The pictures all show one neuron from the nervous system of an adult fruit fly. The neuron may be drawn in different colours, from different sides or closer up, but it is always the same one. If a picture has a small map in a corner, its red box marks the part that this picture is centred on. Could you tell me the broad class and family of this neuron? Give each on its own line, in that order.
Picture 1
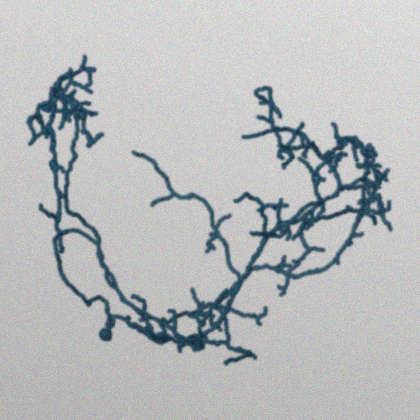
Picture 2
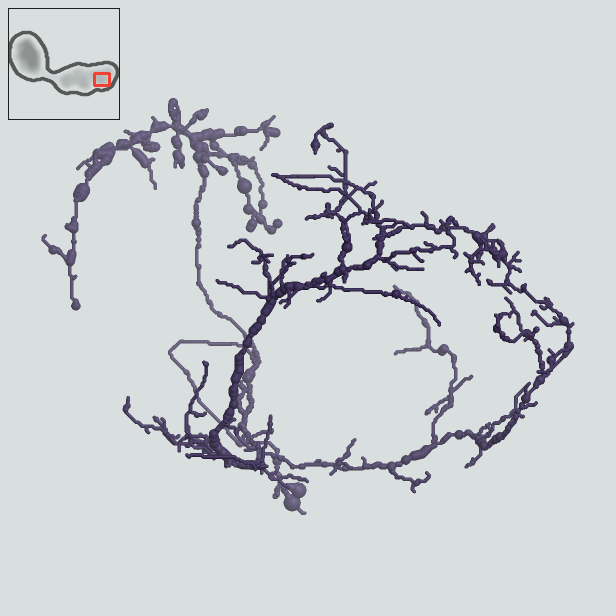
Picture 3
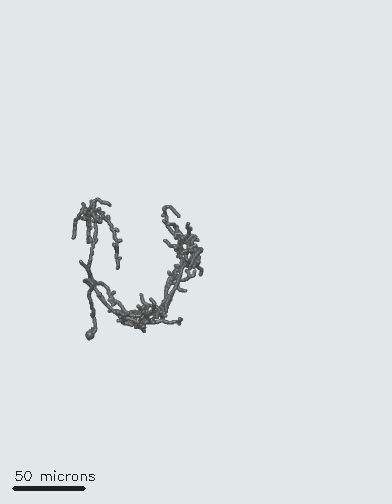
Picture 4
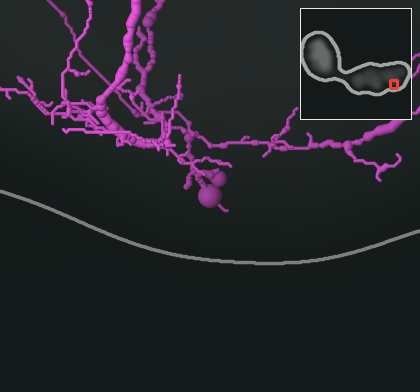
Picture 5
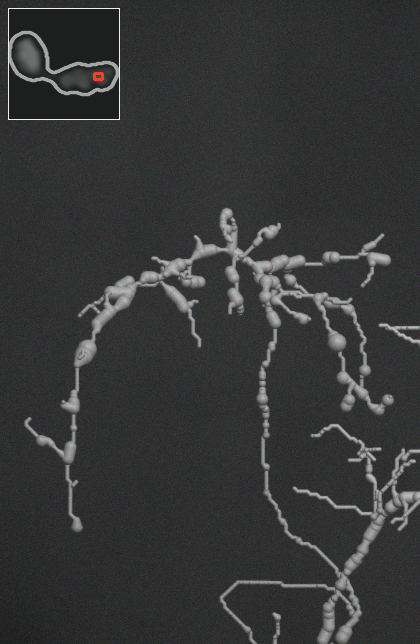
nerve-cord intrinsic neuron
hemilineage 08A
